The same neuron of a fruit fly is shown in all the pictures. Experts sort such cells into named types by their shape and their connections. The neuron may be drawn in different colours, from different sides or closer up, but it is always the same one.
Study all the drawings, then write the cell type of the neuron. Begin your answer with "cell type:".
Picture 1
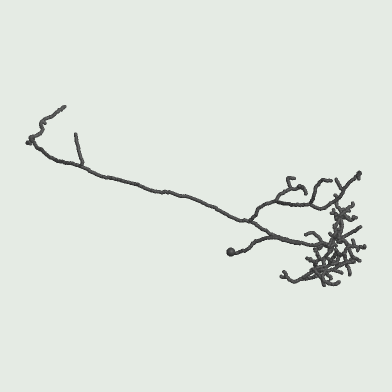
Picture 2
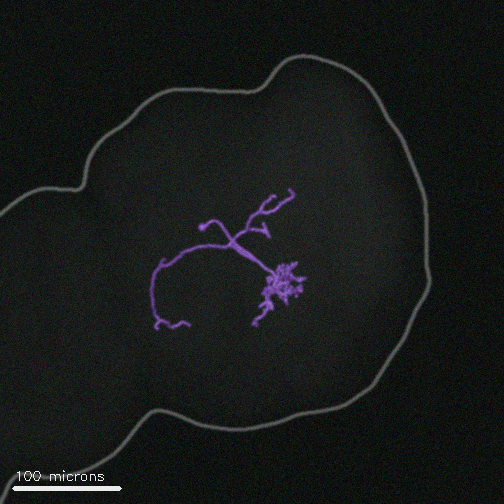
cell type: CB1464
